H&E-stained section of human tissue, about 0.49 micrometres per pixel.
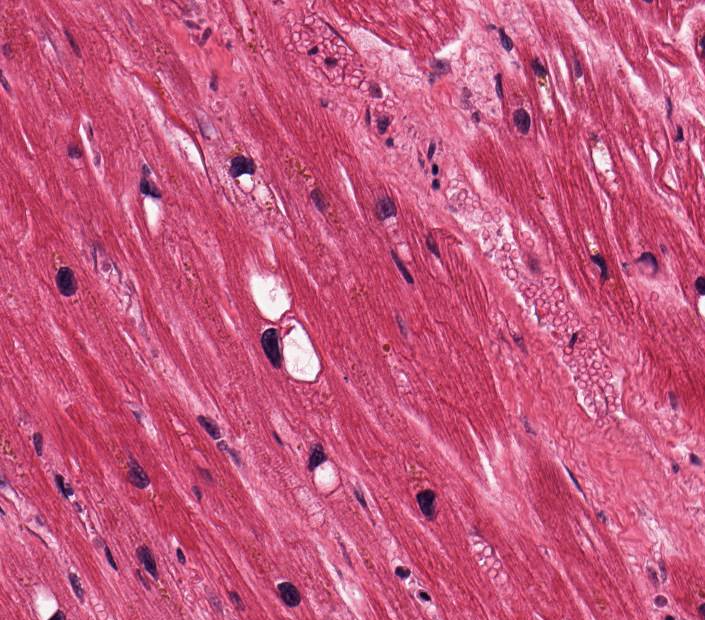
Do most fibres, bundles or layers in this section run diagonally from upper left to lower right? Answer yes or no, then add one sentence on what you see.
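Yes. Long, roughly parallel muscle fibres run diagonally across the whole field from upper left to lower right.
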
